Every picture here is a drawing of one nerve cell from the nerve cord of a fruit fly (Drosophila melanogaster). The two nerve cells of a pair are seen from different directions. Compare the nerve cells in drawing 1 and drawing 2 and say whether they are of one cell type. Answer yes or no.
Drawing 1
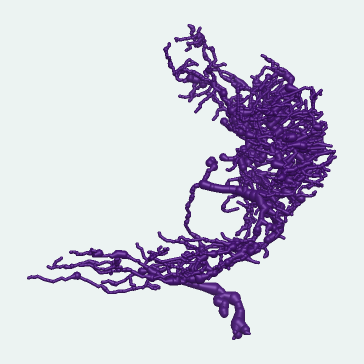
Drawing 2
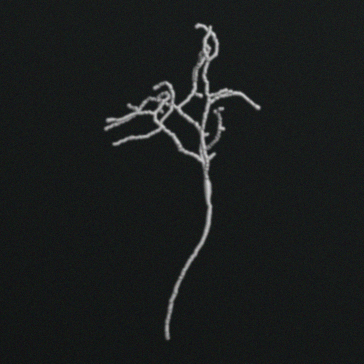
no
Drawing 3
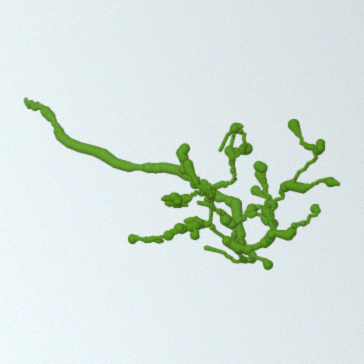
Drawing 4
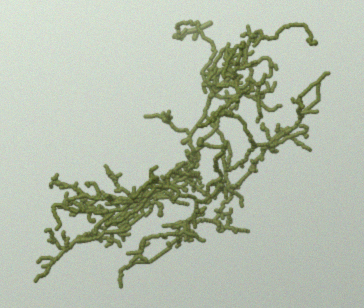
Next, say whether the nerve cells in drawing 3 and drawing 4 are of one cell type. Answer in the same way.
no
